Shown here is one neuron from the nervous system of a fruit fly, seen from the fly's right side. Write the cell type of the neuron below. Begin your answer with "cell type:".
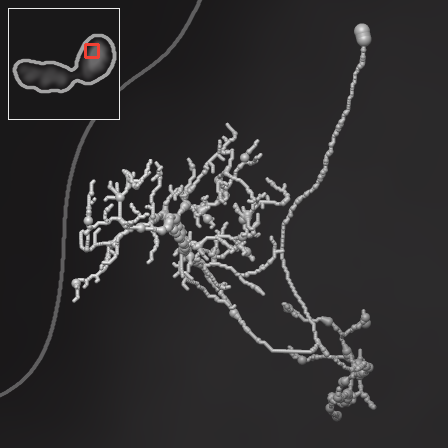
cell type: LPLC4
